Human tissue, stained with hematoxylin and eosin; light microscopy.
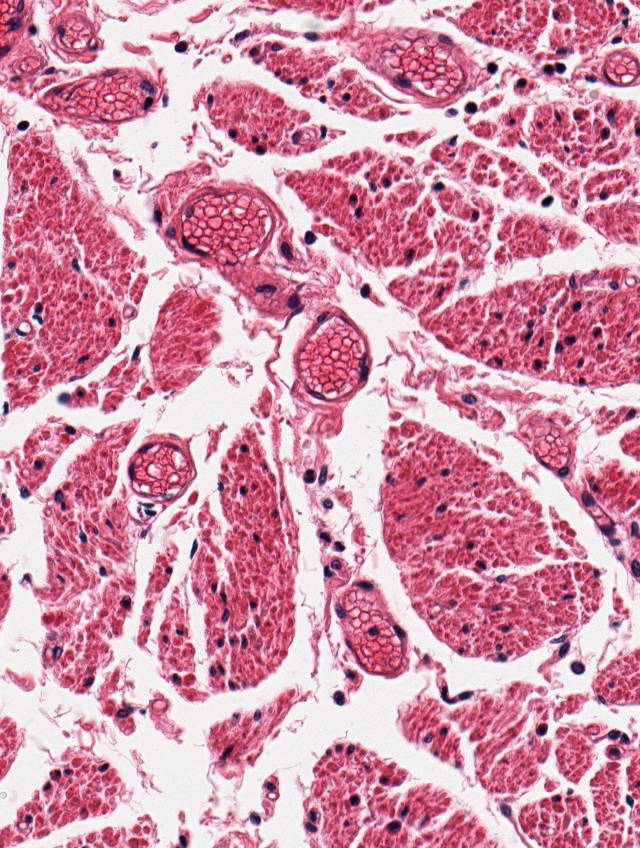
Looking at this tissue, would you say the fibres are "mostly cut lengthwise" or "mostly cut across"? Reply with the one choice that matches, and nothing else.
Mostly cut across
